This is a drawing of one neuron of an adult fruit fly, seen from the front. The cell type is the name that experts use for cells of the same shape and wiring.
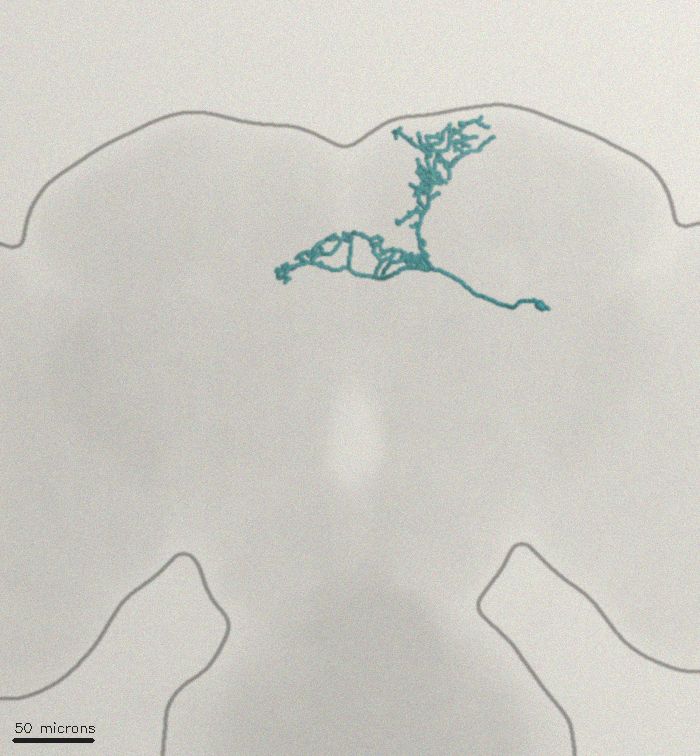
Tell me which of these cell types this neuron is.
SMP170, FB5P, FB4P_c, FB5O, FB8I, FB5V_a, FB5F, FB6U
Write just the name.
FB8I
